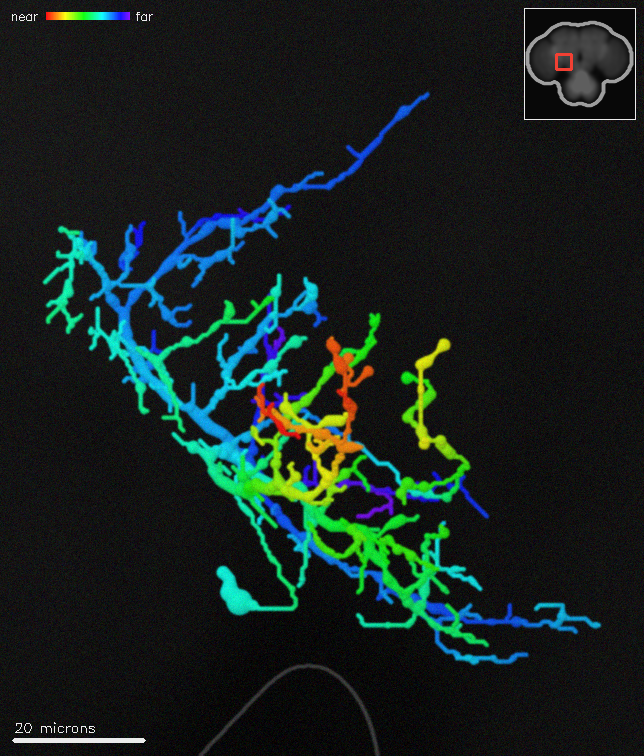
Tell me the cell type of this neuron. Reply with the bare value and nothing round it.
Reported: CB2824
